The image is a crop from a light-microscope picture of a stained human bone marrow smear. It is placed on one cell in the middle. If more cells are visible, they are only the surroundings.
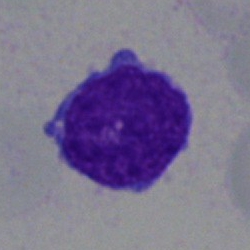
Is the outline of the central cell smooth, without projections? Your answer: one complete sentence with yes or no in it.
No, there is a ragged or frayed outline, or projections, blebs or tags, on this cell.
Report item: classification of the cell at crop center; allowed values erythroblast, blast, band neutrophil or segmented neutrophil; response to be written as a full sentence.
What sits at the centre of this crop is a blast.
